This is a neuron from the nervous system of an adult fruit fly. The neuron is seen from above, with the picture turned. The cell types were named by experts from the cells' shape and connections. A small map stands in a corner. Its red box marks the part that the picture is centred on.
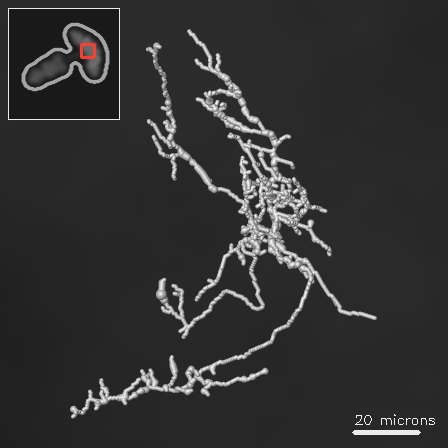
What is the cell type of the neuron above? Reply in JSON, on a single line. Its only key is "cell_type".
{"cell_type": "GNG215"}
